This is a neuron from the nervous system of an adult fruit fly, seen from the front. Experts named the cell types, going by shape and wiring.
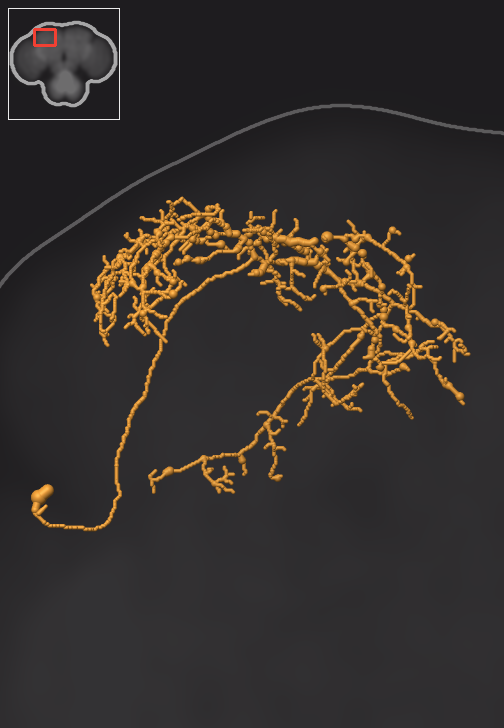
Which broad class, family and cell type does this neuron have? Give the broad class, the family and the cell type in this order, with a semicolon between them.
central-brain intrinsic neuron; hemilineage SIPa1_ventral; SLP134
